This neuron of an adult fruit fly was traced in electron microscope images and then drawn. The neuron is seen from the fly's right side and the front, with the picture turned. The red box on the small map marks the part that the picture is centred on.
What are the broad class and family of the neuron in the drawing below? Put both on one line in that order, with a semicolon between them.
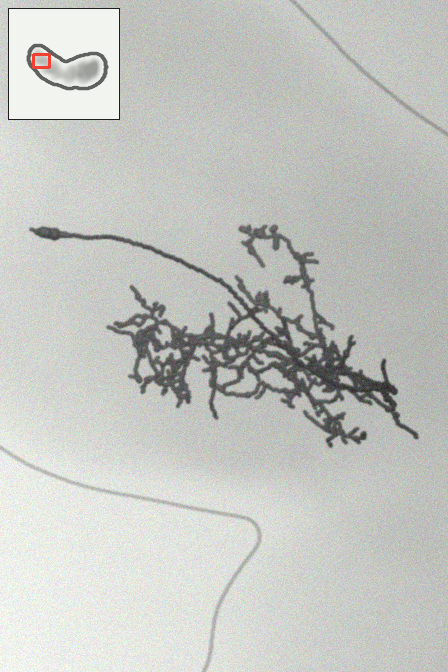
nerve-cord intrinsic neuron; hemilineage 12B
